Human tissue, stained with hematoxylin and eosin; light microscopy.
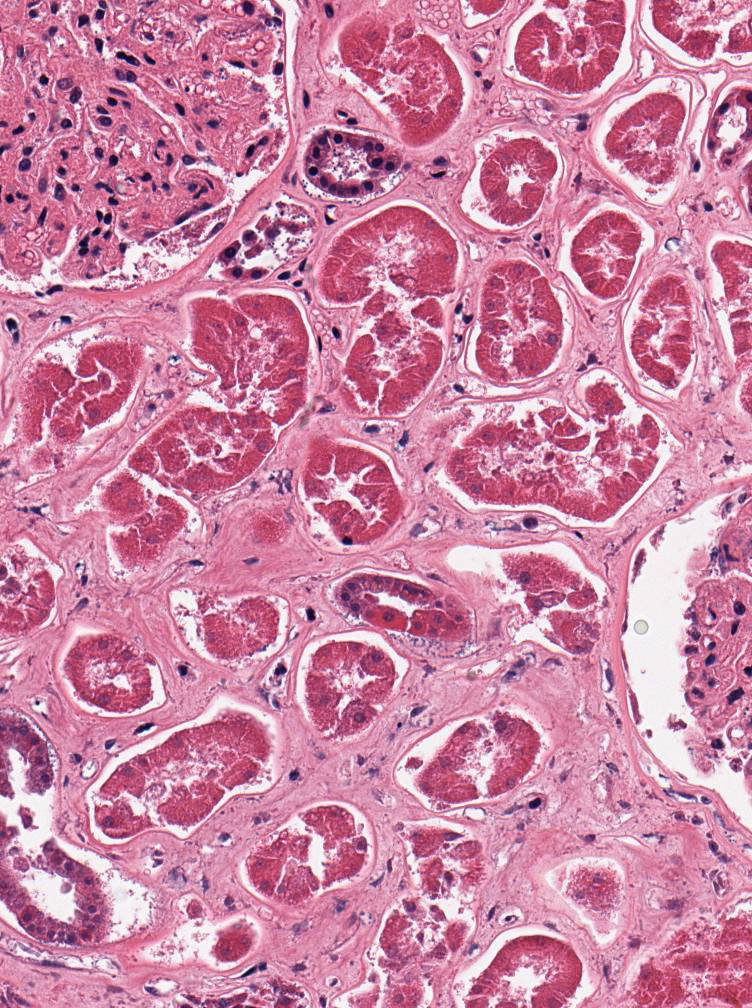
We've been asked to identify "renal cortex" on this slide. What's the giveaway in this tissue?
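This tissue is renal cortex.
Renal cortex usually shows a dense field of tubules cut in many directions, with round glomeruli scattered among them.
In favour: closely set tubules fill most of the field, and a large rounded cellular tuft in a thin capsule at the upper left, with a second at the right edge, matches the round glomeruli. Against: most tubules here are cut in cross-section, not in many directions. Also seen: tall lining cells with abundant, deeply eosinophilic granular cytoplasm.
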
